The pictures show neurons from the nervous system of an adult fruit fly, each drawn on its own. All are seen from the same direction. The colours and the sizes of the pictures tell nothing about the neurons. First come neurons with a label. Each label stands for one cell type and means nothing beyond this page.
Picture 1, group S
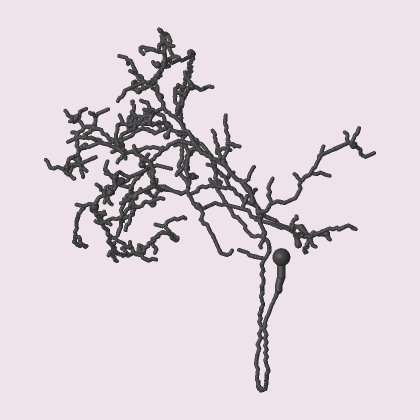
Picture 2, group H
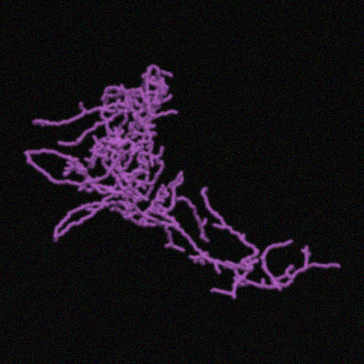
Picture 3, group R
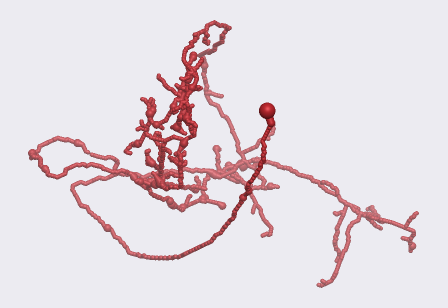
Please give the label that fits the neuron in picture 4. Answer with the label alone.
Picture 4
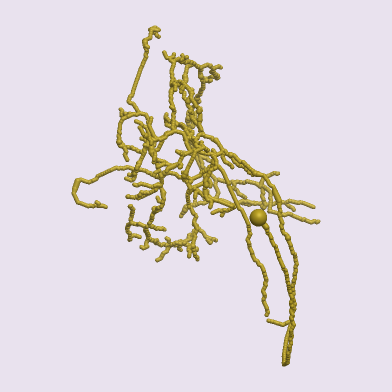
group S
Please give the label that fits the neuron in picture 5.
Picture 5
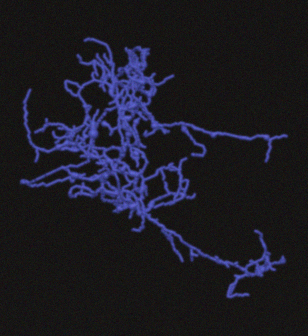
group H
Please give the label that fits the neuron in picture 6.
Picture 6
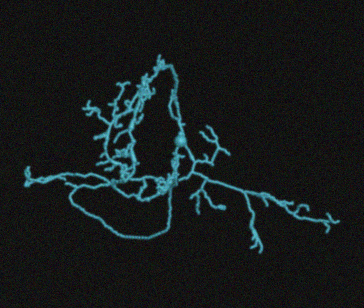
group R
